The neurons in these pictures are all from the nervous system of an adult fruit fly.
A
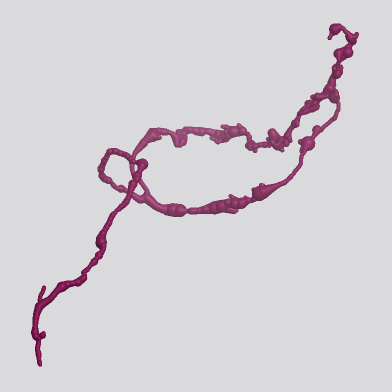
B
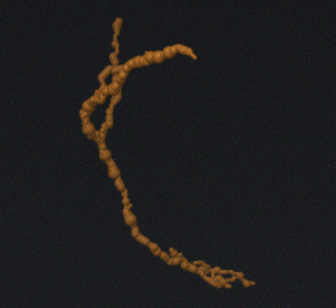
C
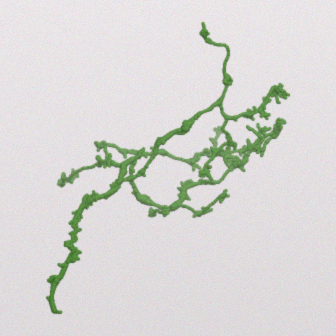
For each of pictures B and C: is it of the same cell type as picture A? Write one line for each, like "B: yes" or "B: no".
B: no
C: yes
